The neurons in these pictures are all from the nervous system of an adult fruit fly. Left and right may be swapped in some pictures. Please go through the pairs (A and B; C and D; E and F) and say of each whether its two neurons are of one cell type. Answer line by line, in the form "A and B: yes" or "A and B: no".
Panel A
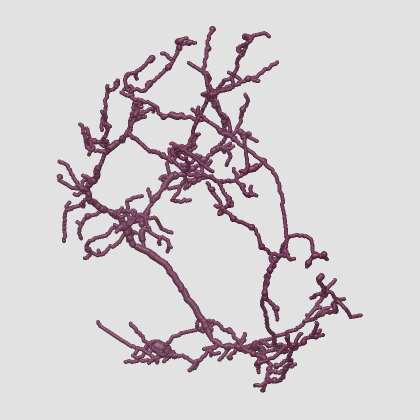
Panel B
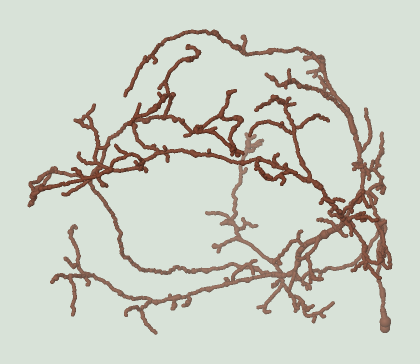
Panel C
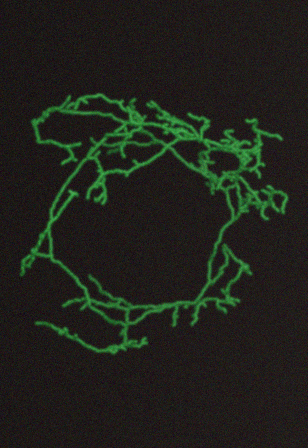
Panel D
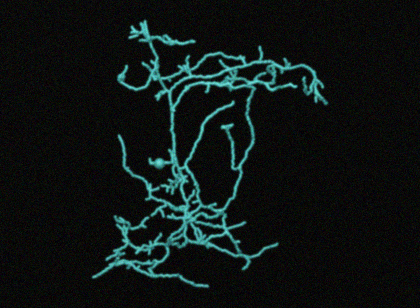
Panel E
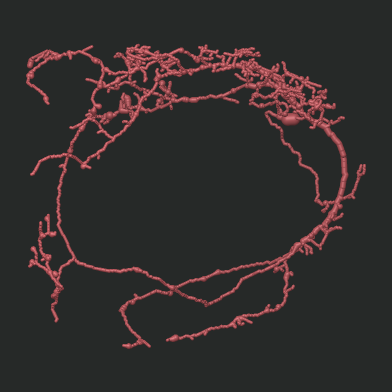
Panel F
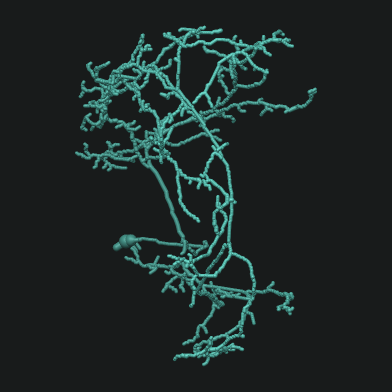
A and B: yes
C and D: no
E and F: no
